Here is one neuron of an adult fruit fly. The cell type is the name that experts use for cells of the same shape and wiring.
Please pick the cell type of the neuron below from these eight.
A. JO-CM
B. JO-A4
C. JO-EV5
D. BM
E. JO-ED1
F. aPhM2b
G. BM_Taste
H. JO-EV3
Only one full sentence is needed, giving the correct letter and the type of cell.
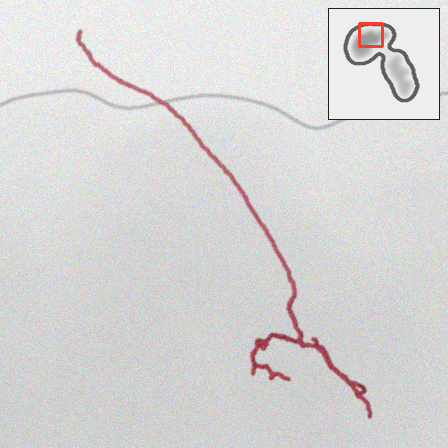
The neuron is an instance of BM, the cell type listed under option D.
